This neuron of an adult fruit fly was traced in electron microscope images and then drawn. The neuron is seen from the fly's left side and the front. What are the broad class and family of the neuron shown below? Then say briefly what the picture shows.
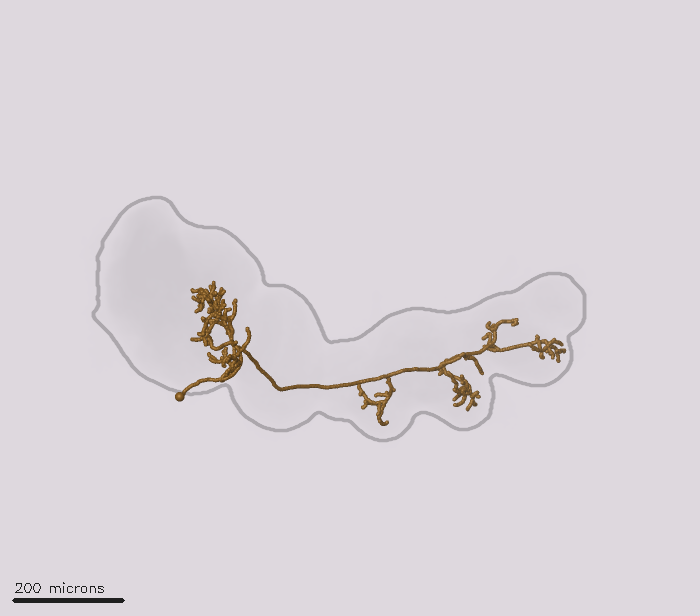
Its broad class is descending neuron. The family is hemilineage MX12. From left to right in the picture it spans about 700 microns. As drawn here it is more than twice as wide as it is tall.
